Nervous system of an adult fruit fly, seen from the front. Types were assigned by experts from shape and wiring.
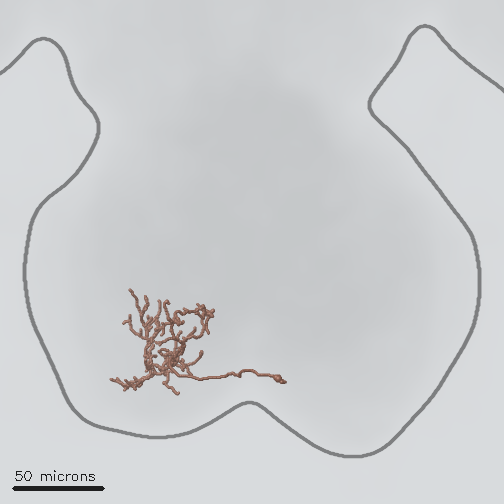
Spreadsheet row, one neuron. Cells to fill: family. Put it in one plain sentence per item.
The family is hemilineage 14A.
